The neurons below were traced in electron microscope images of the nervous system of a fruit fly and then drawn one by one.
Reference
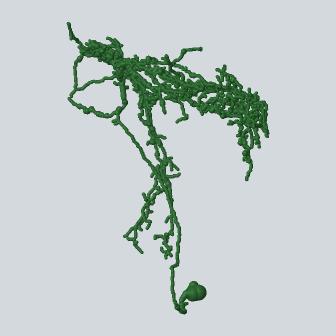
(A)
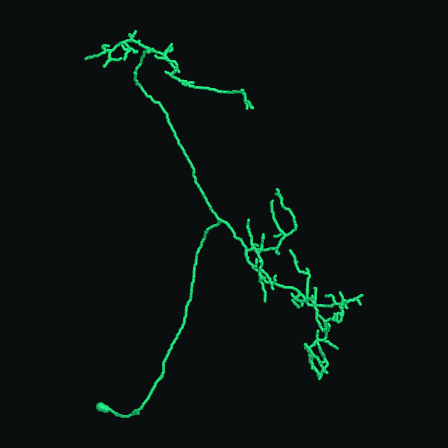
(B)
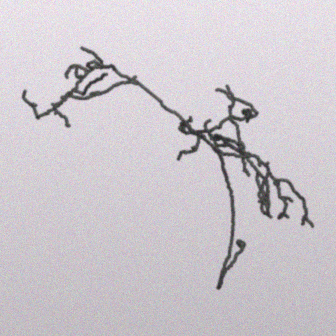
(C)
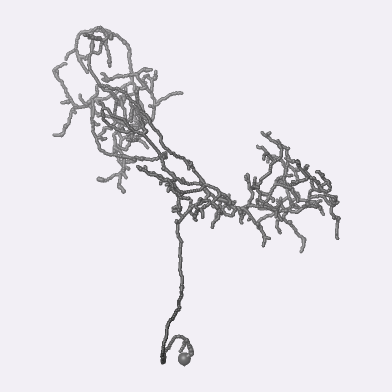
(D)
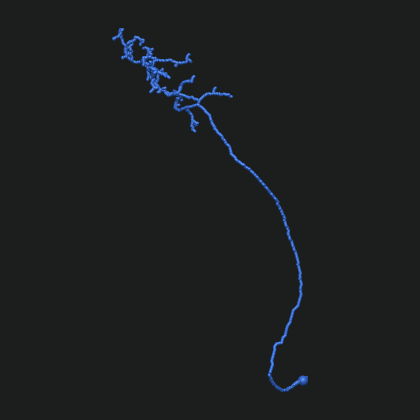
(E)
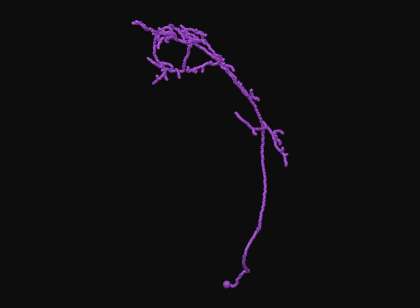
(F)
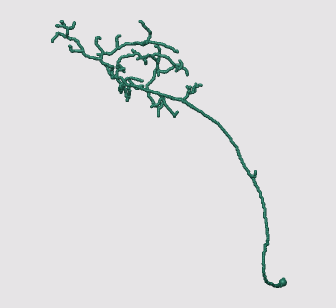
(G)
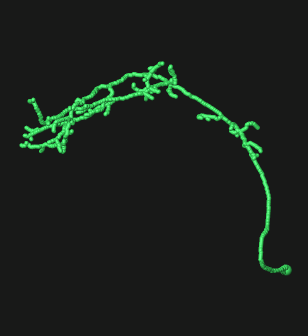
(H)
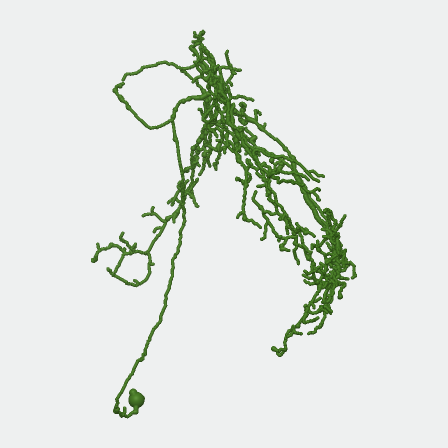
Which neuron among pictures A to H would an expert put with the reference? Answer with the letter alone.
H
